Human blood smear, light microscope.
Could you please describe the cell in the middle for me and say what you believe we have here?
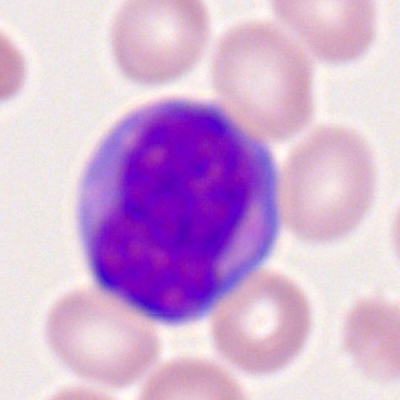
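Slight blurring softens fine detail in this picture. The cell outline is smooth and round to slightly oval. Most of the cell is filled by the nucleus. No distinct granules are visible in the cytoplasm. The cell is a myeloblast.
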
